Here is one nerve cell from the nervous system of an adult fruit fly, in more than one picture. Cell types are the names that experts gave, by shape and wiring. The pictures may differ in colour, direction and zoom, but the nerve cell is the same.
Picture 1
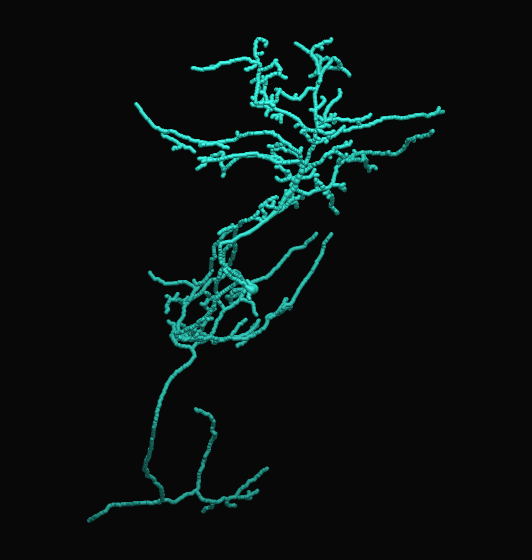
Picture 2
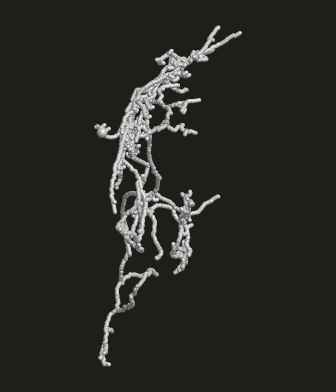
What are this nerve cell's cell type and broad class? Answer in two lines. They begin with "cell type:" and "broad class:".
cell type: PLP231
broad class: central-brain intrinsic neuron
